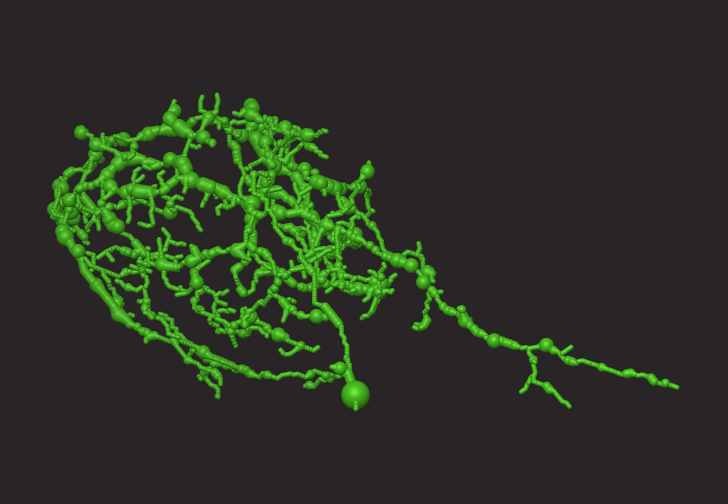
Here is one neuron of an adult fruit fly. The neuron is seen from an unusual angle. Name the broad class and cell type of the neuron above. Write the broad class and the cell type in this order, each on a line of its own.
central-brain intrinsic neuron
CB3409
